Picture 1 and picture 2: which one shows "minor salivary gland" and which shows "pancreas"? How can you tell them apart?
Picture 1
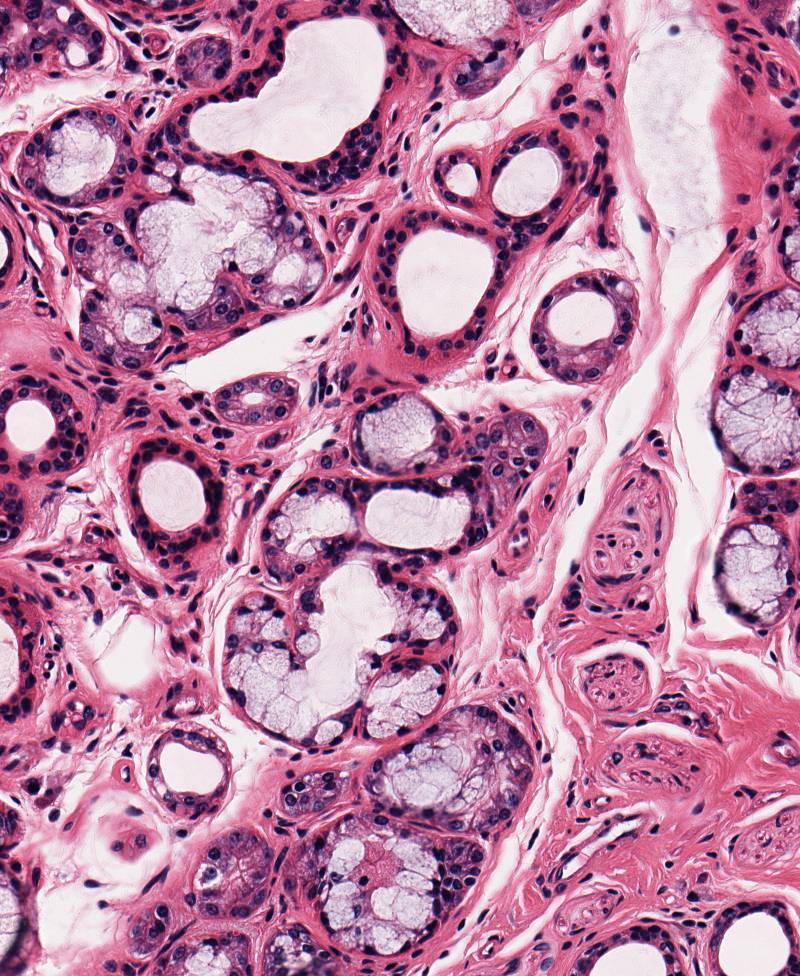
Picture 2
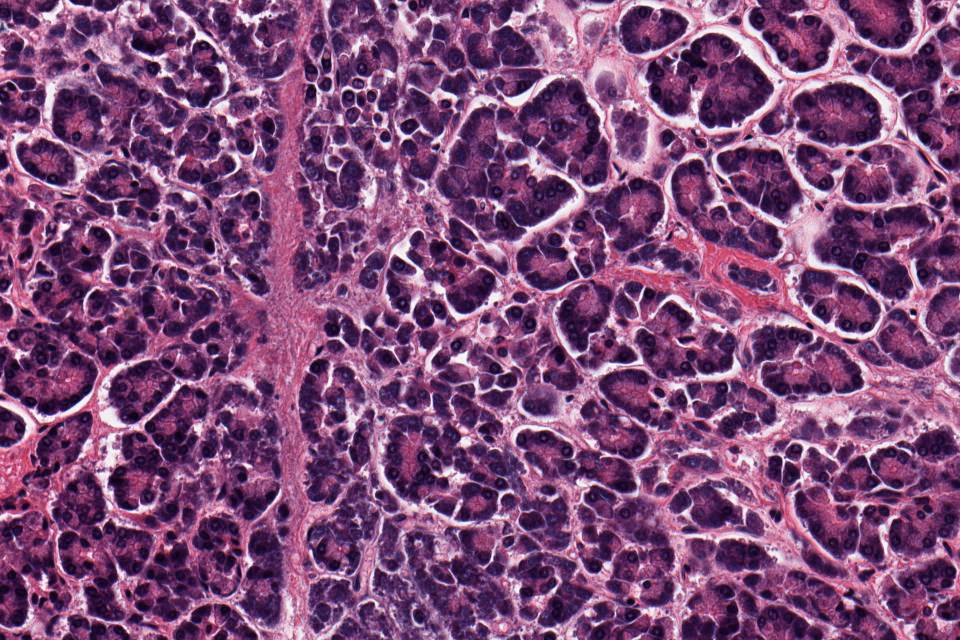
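The minor salivary gland appears in picture 1 and the pancreas in picture 2. In picture 1 many units are mucous acini with pale, grey-white, foamy cytoplasm and small, dark nuclei flattened against the outer edge of the cells. Its lower right corner also holds several small rounded bundles of wavy fibres with elongated nuclei, each wrapped in a thin sheath. In picture 2 each acinar cell is deep purple at its base and paler pink toward the centre of the acinus, with a round nucleus lying toward the outer edge, and the central lumens are small and hard to see. Neither field contains any fat cells.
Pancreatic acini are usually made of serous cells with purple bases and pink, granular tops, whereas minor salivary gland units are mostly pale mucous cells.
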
